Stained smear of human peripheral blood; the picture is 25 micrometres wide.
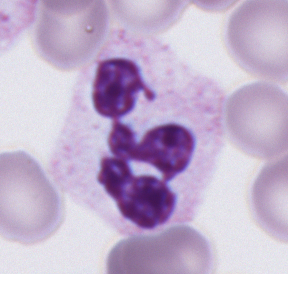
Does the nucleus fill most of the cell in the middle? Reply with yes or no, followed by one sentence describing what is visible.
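No. The cytoplasm is plentiful and pale pink.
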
